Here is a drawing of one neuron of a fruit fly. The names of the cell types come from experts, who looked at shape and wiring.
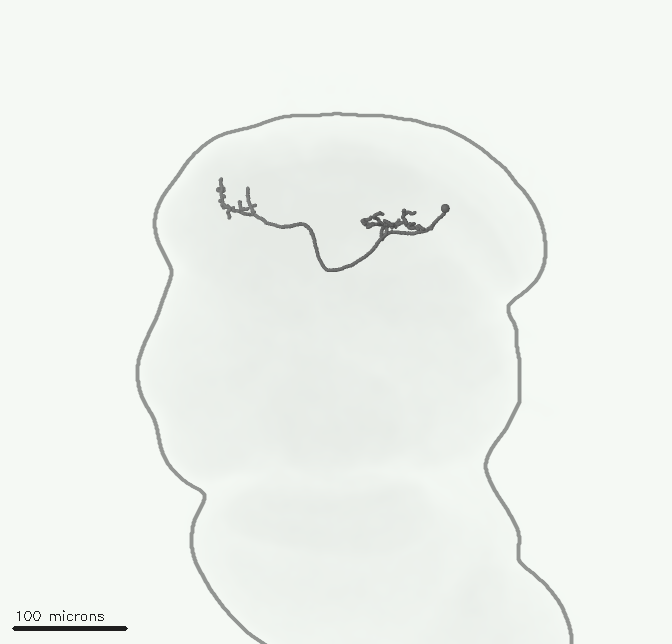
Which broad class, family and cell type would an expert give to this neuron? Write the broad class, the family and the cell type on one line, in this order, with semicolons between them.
central-brain intrinsic neuron; hemilineage ALv1; CB2772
